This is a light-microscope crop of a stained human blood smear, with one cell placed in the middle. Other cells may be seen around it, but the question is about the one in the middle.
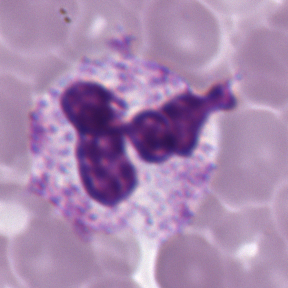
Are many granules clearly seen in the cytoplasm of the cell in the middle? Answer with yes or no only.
Yes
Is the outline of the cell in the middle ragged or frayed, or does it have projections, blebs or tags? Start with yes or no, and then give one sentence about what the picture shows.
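Yes. The cell outline is roughly round with a ragged, granular edge.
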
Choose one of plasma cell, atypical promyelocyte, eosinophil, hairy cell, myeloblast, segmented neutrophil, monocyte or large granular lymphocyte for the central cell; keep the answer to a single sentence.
In the middle of this smear crop is a segmented neutrophil.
